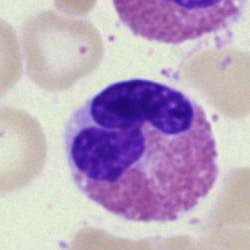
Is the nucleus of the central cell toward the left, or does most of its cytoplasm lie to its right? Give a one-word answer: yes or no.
Yes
